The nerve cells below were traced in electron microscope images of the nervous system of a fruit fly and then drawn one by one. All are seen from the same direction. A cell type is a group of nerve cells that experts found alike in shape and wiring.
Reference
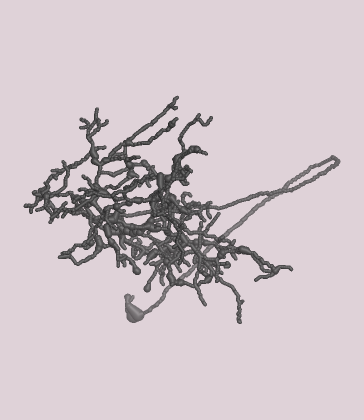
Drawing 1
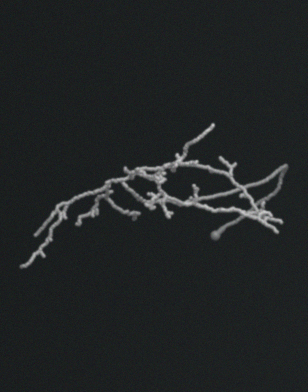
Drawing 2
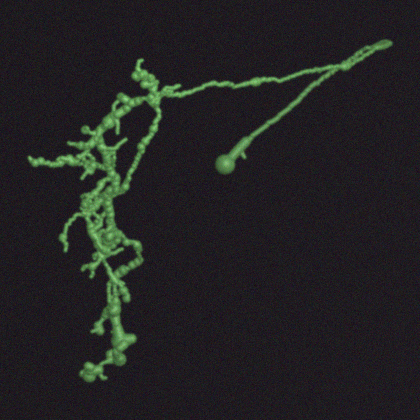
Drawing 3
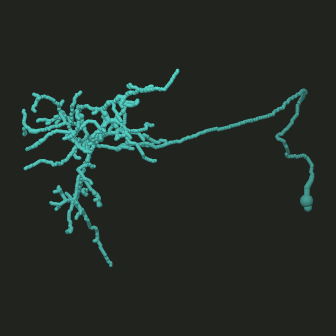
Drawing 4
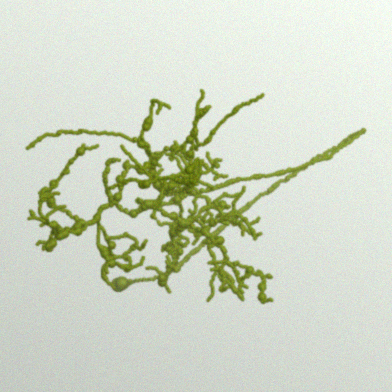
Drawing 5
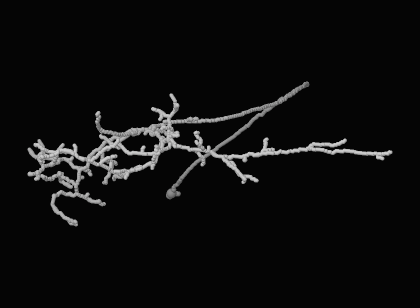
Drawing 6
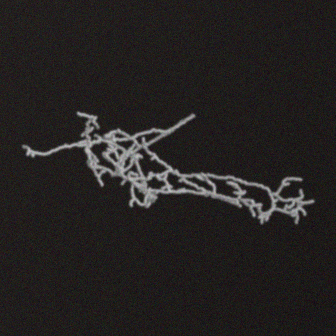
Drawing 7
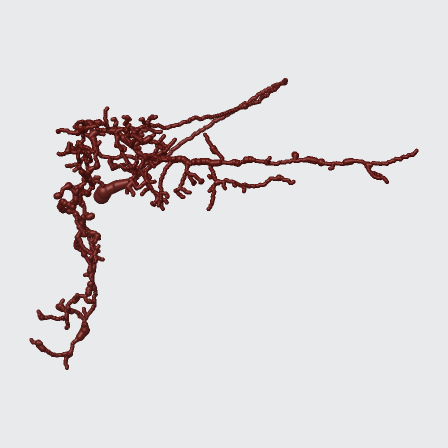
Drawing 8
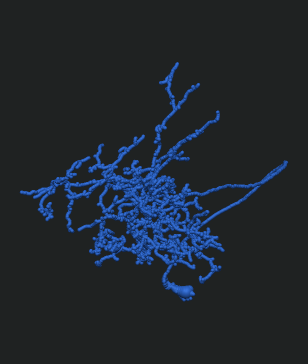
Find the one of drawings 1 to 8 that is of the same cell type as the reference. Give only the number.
8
